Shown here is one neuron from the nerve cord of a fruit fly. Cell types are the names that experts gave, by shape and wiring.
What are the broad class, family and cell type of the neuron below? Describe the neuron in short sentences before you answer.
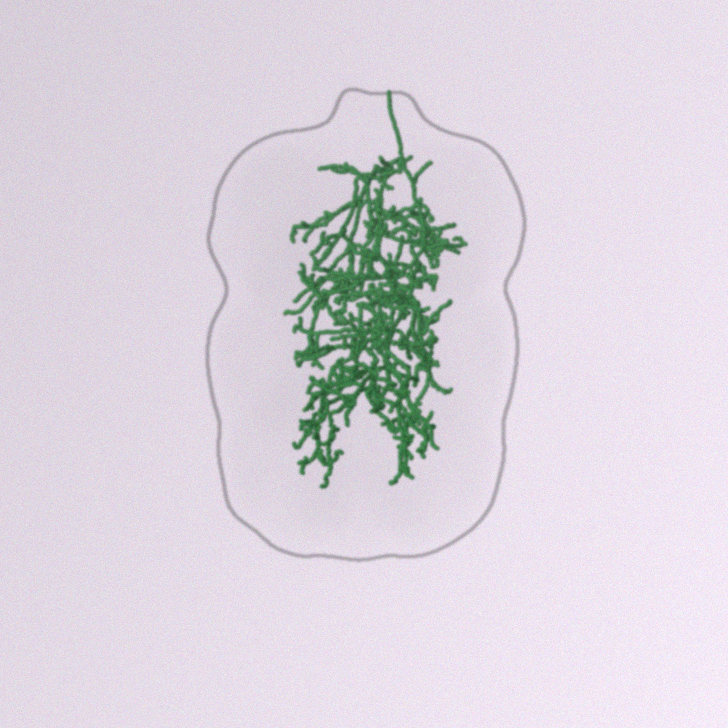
No cell body is drawn. In this view it is taller than it is wide. Its broad class is descending neuron. The family is DNge. It is of cell type DNge047.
